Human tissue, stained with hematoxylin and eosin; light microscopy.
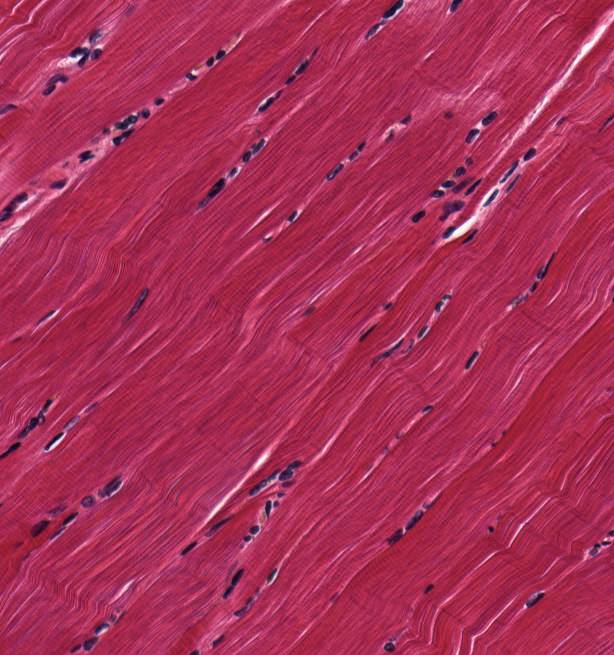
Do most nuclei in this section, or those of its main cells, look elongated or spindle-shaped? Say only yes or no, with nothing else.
Yes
